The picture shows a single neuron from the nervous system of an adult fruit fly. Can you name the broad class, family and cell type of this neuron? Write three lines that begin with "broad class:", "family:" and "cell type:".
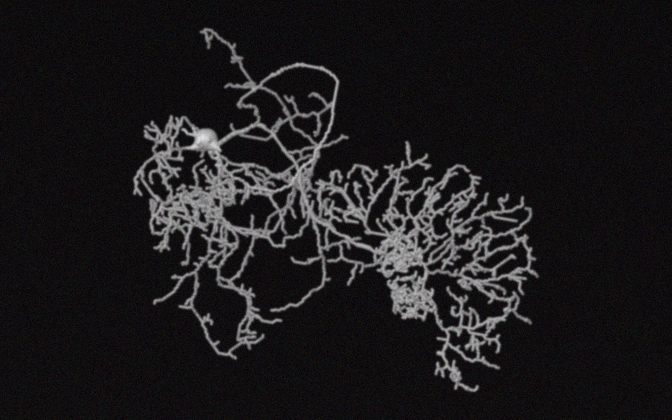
broad class: central-brain intrinsic neuron
family: hemilineage LALv1_dorsal
cell type: FB4C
